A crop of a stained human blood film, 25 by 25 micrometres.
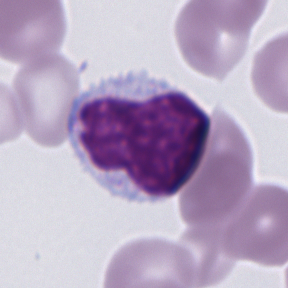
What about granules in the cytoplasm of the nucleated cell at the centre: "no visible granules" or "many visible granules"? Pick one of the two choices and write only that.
No visible granules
